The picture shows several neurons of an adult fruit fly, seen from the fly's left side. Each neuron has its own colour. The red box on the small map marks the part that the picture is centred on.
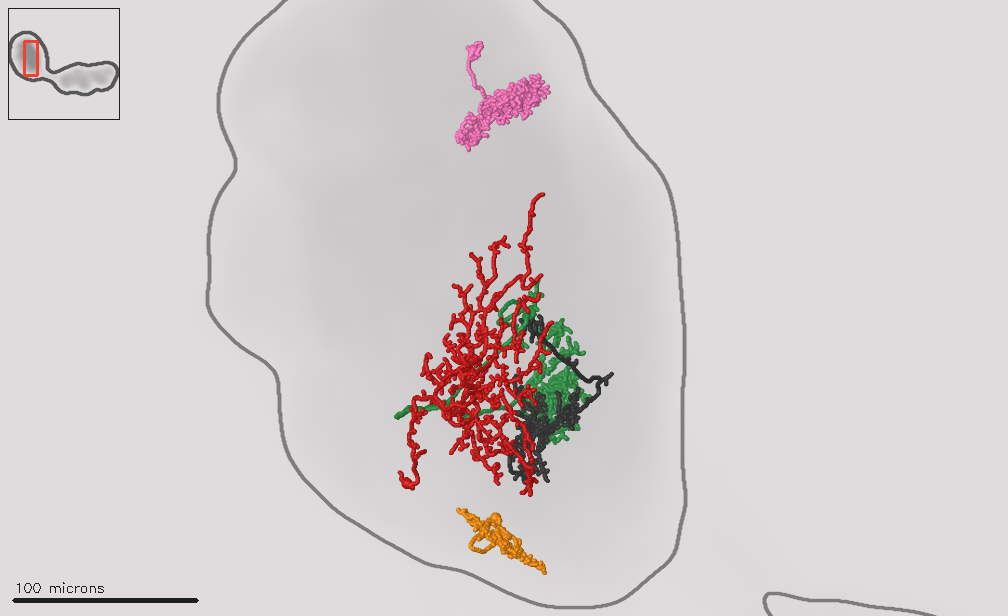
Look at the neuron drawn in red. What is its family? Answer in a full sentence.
The family is Dm.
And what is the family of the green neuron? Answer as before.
The family is MeLo.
